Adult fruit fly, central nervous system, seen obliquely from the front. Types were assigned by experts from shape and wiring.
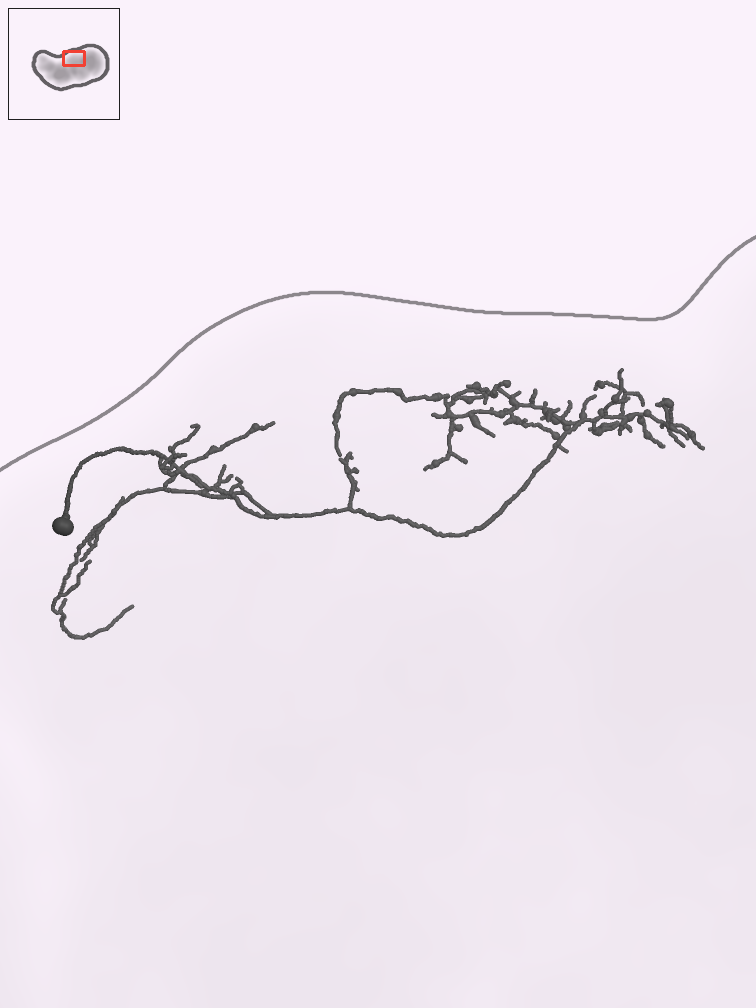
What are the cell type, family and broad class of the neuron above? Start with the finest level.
SMP222; hemilineage SLPpl1; central-brain intrinsic neuron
